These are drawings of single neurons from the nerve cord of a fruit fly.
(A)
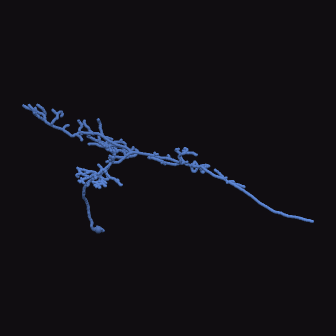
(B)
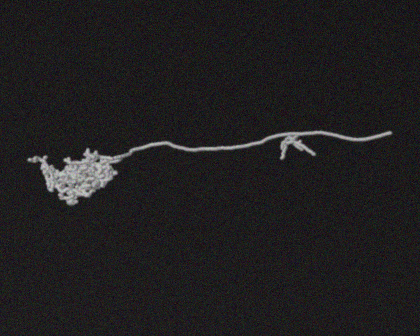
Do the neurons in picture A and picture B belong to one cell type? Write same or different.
different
